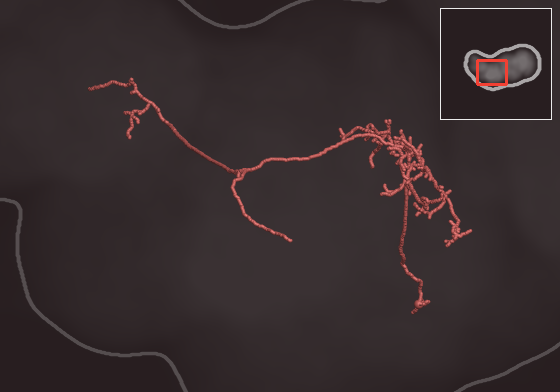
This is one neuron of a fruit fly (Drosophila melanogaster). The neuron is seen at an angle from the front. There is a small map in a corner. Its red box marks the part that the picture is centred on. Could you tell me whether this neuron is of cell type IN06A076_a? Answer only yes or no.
no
